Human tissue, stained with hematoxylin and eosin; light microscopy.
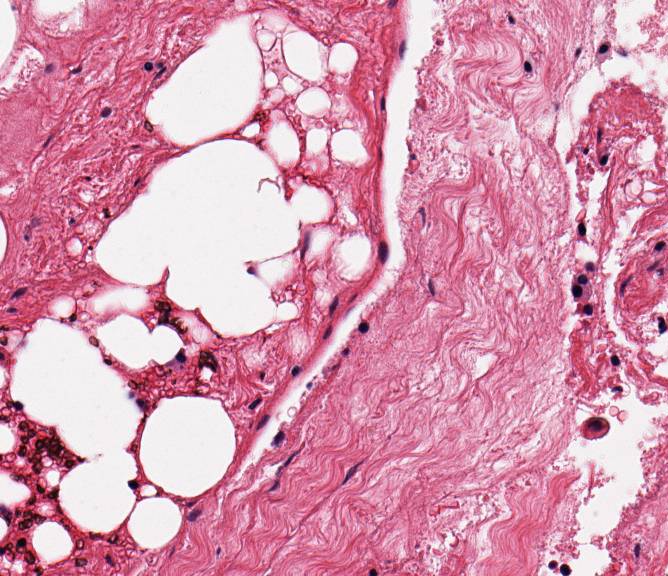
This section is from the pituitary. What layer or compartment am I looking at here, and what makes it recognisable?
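Dense connective tissue occupies the centre and right of the field, with fat at the left. Wavy pink collagen bundles fill the centre and contain only sparse spindle nuclei. The fat vacuoles vary greatly in size, large ones mixed among many small ones. In the lower left, coarse black-brown granular pigment is clustered between fat cells.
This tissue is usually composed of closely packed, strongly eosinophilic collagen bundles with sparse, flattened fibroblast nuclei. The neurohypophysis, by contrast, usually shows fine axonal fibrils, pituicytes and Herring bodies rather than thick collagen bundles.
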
